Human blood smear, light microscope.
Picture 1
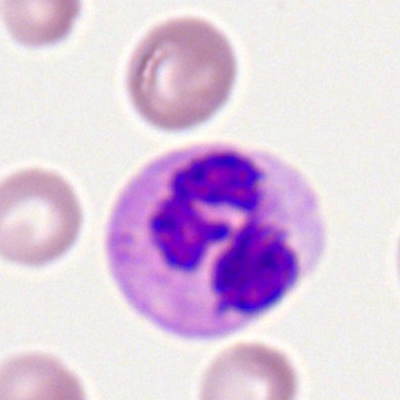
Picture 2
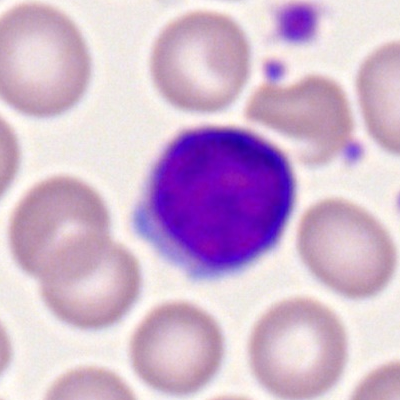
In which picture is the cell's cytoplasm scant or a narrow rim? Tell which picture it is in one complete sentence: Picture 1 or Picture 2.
The cell shown in picture 2 is mostly filled by its nucleus.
